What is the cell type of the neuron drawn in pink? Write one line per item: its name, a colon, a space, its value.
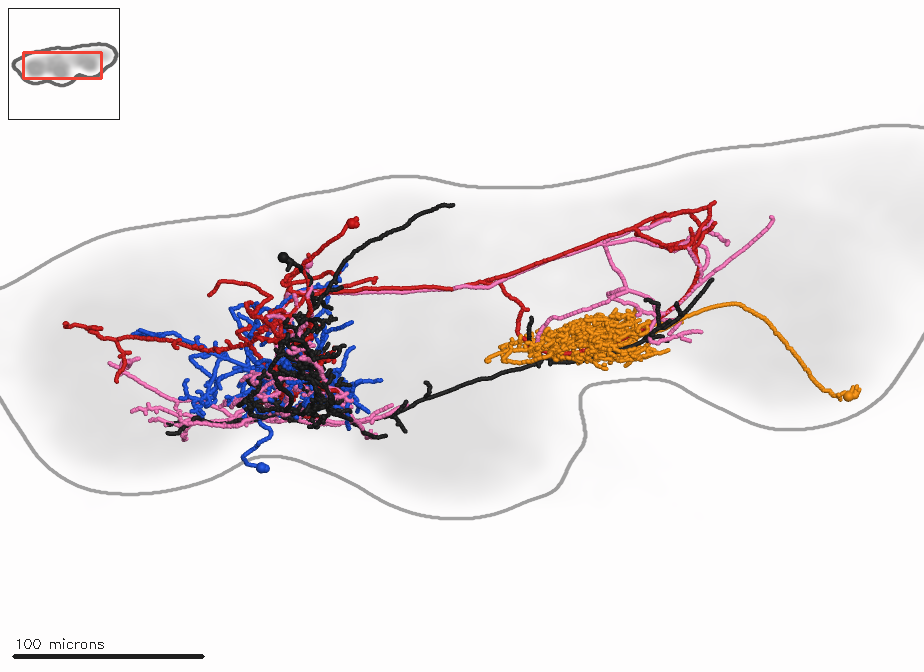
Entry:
cell type: IN17A087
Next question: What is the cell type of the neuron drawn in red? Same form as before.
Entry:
cell type: IN17A094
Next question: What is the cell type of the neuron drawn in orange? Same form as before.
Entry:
cell type: IN00A014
